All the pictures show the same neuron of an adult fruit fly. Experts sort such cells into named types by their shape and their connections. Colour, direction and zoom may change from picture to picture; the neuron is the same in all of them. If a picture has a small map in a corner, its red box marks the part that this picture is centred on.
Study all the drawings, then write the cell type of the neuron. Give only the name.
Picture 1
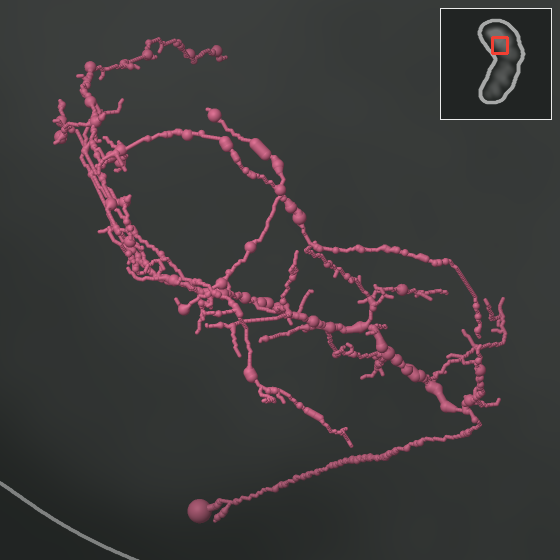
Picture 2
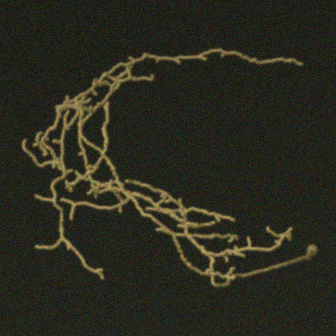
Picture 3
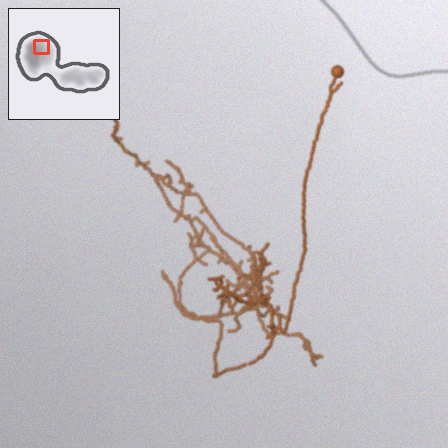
PLP188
